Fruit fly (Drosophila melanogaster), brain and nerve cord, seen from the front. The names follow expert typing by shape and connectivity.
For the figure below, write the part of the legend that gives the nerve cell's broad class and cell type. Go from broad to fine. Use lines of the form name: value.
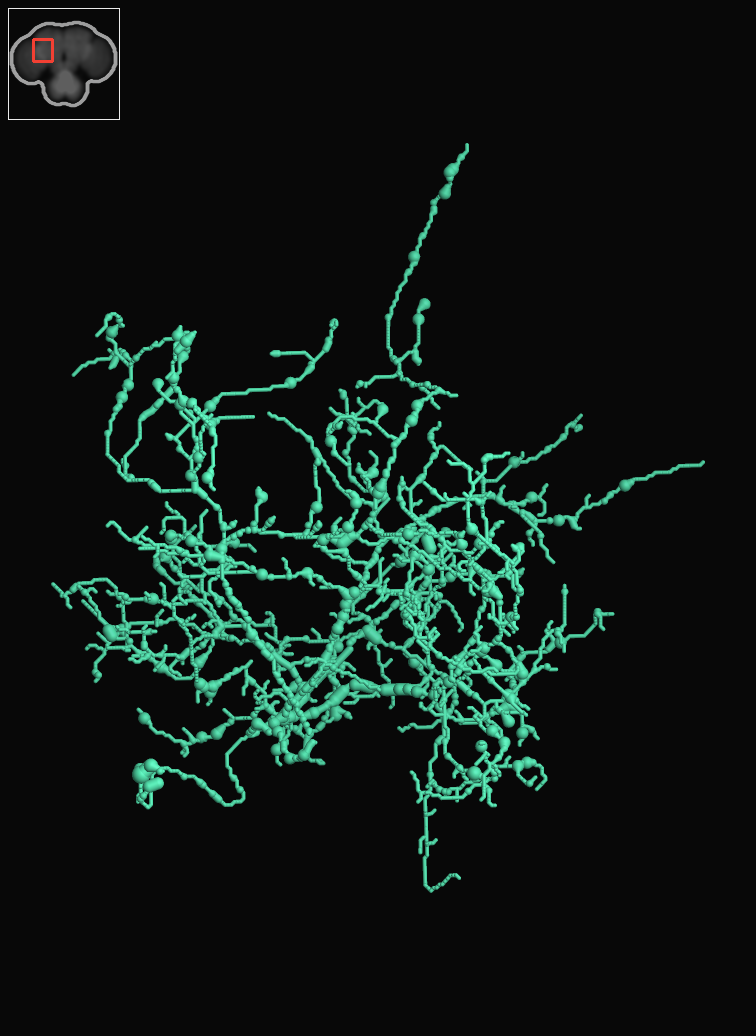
broad class: central-brain intrinsic neuron
cell type: AVLP372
